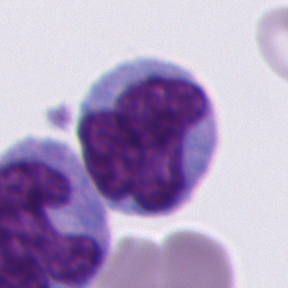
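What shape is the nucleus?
Irregular and folded, with a notch in its lower edge, and it fills most of the cell.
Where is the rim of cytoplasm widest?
Along the upper and right sides, and no distinct granules are seen in it.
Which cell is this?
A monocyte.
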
